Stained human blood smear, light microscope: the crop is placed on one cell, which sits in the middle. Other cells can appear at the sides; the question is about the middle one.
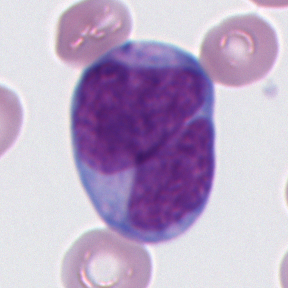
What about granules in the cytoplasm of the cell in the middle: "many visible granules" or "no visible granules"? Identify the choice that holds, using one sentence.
The cell's cytoplasm contains no granules that can be seen.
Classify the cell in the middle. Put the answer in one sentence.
In the central position of this crop, the cell is an atypical promyelocyte.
